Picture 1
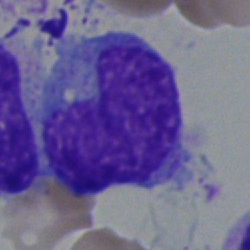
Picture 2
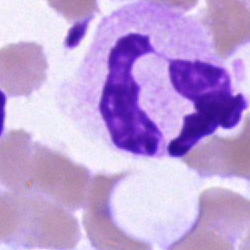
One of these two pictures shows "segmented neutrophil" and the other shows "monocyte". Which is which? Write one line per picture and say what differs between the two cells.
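The cell in picture 1 is a monocyte. The nucleus fills most of the cell, with the cytoplasm lying mainly on the upper left.
The cell in picture 2 is a segmented neutrophil. The cytoplasm is plentiful and pale lilac-pink.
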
